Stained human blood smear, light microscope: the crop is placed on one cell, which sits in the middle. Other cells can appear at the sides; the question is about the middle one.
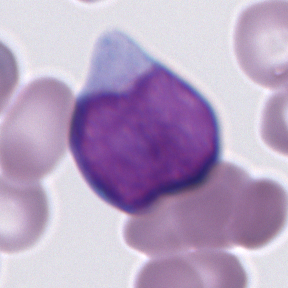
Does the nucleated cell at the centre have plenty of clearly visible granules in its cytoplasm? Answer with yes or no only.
No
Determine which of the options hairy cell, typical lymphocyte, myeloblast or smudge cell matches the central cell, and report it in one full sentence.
This crop's central cell is a myeloblast.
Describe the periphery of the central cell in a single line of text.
Irregular and not smooth, the cell boundary is ragged or drawn out into projections.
